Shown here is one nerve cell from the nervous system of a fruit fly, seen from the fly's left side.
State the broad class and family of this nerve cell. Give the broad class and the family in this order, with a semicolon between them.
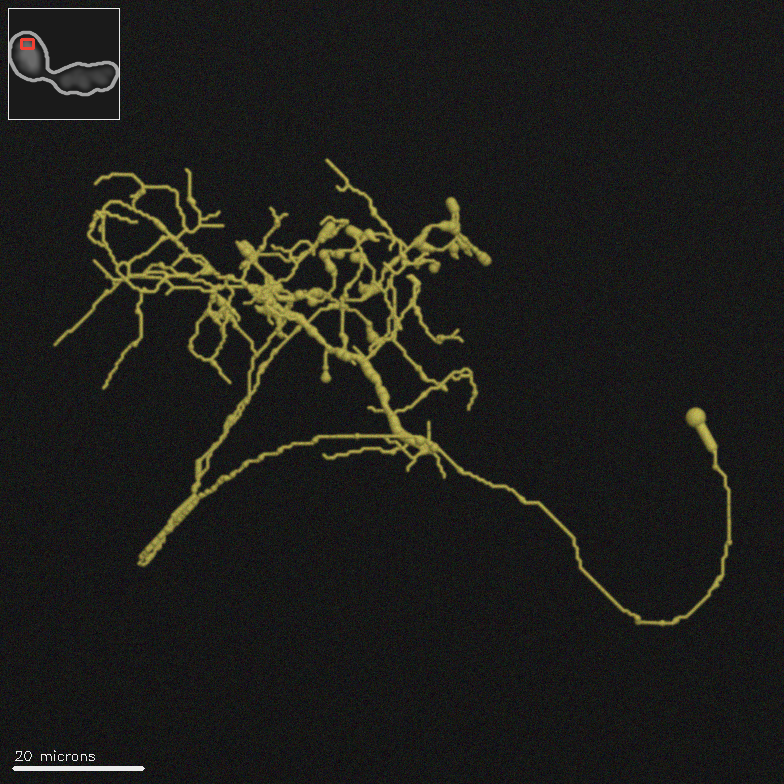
central-brain intrinsic neuron; hemilineage DM3_dorso_medial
